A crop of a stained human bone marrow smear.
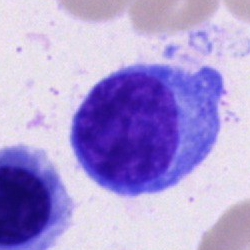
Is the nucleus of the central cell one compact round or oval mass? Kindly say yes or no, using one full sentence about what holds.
Yes, within this cell the nucleus forms one compact mass that is round or oval.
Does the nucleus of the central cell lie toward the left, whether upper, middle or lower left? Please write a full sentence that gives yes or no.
Yes, the nucleus of the cell is shifted toward the left.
